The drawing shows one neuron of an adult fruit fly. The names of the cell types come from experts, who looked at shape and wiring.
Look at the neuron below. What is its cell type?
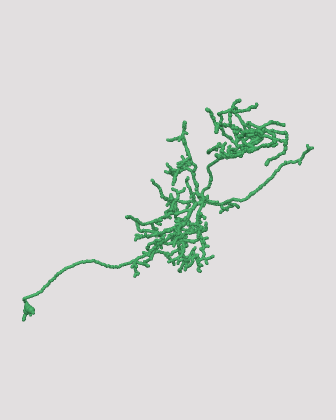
IN06B017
